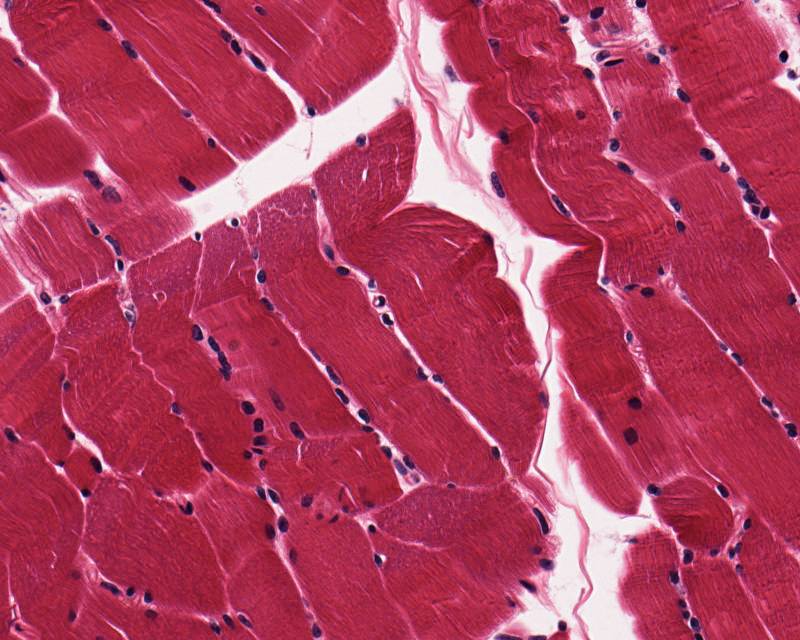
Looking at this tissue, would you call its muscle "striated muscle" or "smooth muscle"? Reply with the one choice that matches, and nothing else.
Striated muscle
